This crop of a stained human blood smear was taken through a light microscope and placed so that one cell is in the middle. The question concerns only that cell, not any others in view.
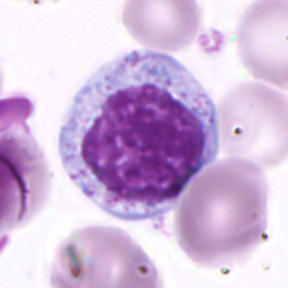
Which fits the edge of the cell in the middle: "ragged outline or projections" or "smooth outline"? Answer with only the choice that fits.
Smooth outline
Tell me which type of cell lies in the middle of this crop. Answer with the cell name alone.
myelocyte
